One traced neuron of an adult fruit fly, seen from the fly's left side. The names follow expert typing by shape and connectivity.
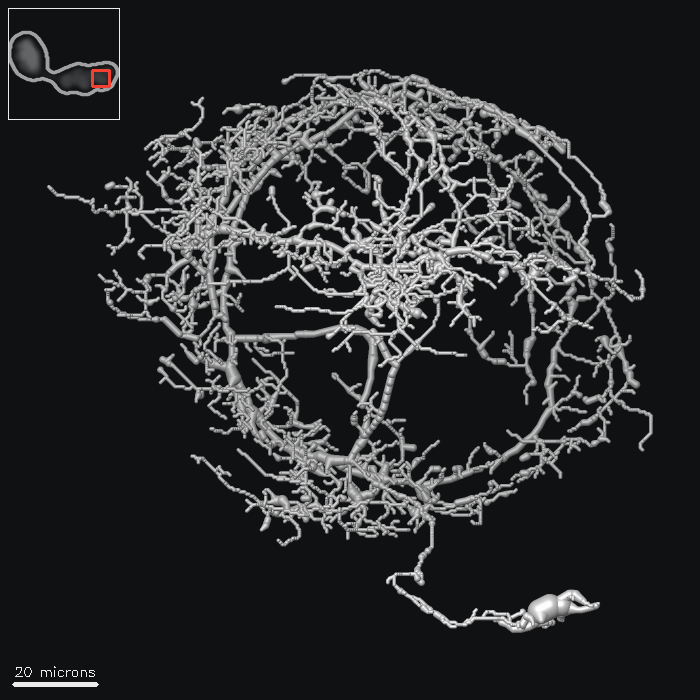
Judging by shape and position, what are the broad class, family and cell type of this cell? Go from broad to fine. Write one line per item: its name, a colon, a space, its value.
broad class: nerve-cord intrinsic neuron
family: hemilineage 13B
cell type: IN13B001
